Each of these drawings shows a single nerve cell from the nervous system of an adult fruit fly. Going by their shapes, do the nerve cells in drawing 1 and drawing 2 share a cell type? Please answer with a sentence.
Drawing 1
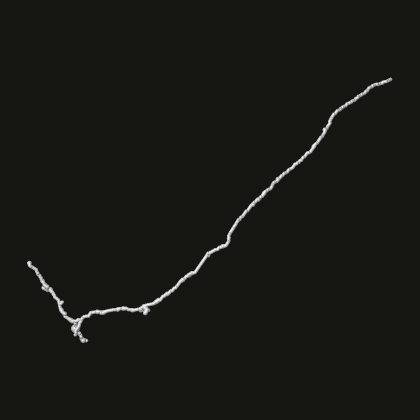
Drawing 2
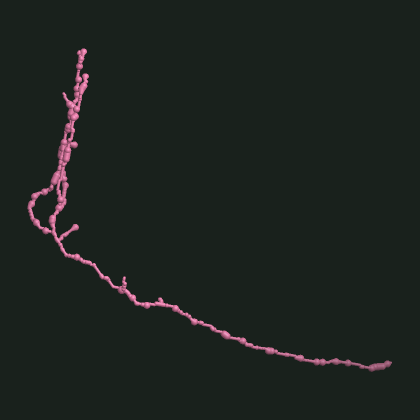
They are of different cell types.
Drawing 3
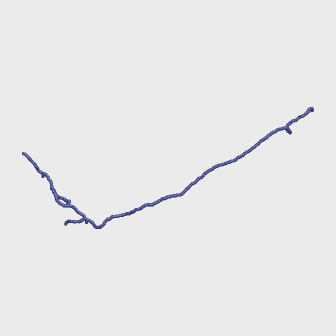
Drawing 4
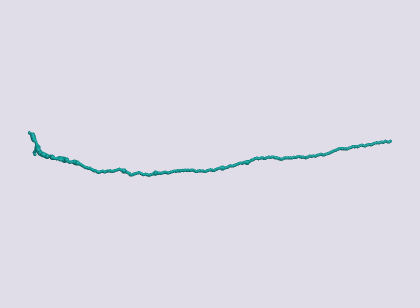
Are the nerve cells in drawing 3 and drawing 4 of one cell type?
They are of the same cell type.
